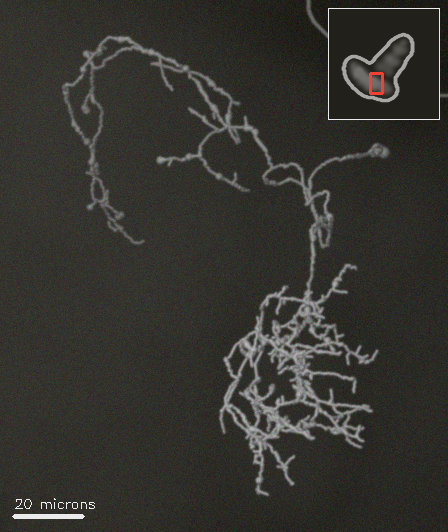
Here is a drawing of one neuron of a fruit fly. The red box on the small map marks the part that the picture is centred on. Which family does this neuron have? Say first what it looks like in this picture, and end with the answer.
From top to bottom in the picture it spans about 130 microns. The picture shows dozens of branch ends. This is a visual projection neuron. Its family is hemilineage VPNp&v1_posterior.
